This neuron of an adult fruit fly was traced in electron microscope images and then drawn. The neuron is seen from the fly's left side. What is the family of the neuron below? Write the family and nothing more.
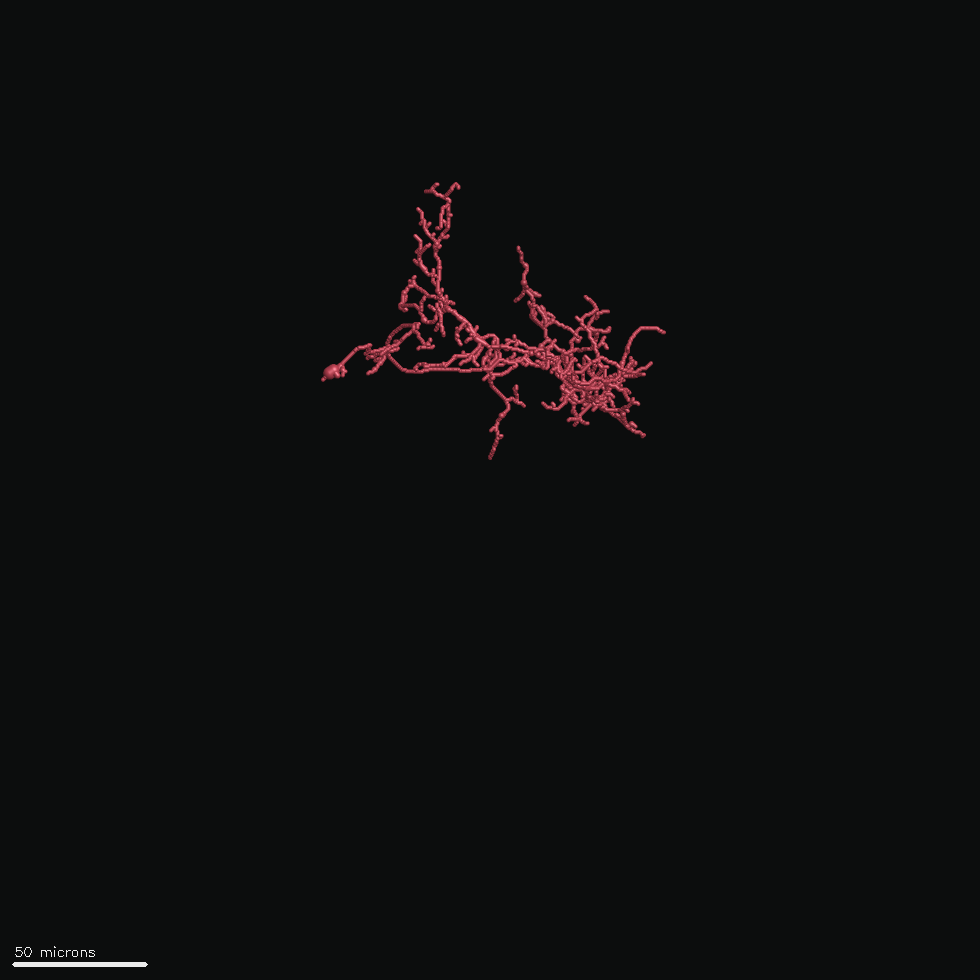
hemilineage SLPa&l1_anterior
